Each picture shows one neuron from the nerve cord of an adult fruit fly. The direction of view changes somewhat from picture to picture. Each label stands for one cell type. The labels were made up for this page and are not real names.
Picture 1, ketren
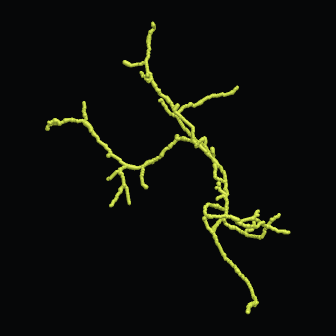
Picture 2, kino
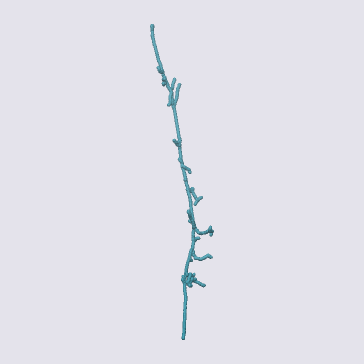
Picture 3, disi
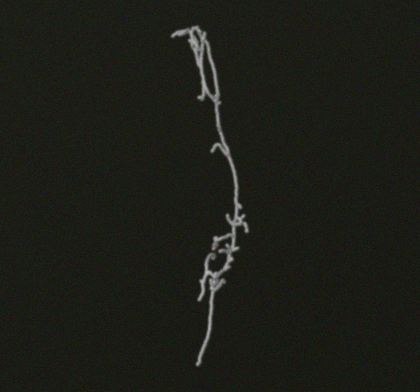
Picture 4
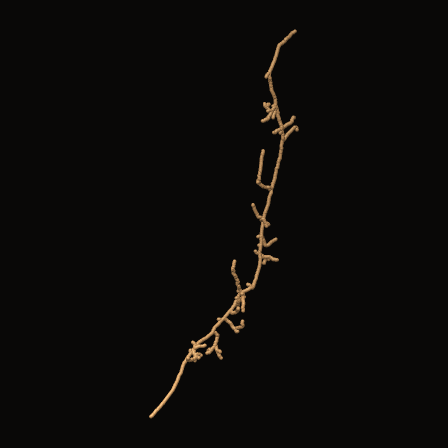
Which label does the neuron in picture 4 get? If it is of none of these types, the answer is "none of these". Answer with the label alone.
kino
